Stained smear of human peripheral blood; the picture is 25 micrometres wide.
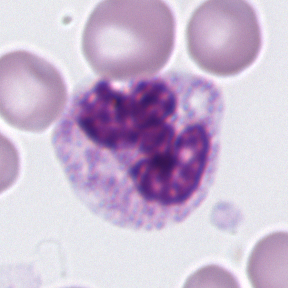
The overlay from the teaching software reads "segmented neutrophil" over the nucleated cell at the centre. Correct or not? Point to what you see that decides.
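Yes, segmented neutrophil is the right name for this cell. The deciding feature is the fine, dust-like purple granules sprinkled through pale greyish-lilac cytoplasm.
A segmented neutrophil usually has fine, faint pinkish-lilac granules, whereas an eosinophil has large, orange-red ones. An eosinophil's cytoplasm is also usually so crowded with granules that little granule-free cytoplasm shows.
Here the granules are only sprinkled, which argues against eosinophil. The cell measures about 15 micrometres across, its nucleus fills about 50% of its area, and its irregularly rounded outline has no long projections; one small clear vacuole lies at the upper right.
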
